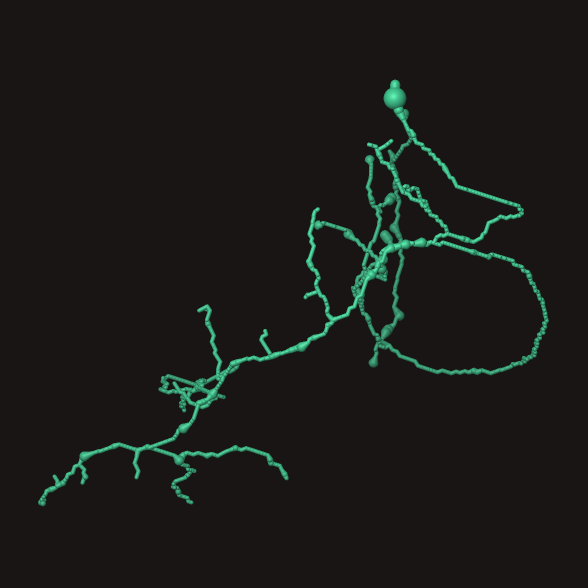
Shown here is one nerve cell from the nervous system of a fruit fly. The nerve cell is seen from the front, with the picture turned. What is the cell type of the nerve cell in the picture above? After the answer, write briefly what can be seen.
It is of cell type IN09A096. This is a nerve-cord intrinsic neuron. As drawn here it is about as wide as it is tall.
